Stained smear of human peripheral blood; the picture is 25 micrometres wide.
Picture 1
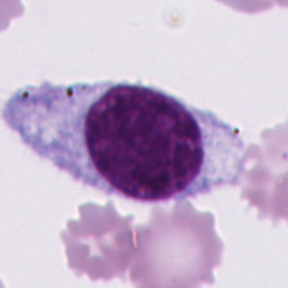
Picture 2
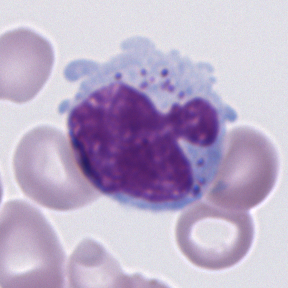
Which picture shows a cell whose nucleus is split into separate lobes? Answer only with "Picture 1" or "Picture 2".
Picture 2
